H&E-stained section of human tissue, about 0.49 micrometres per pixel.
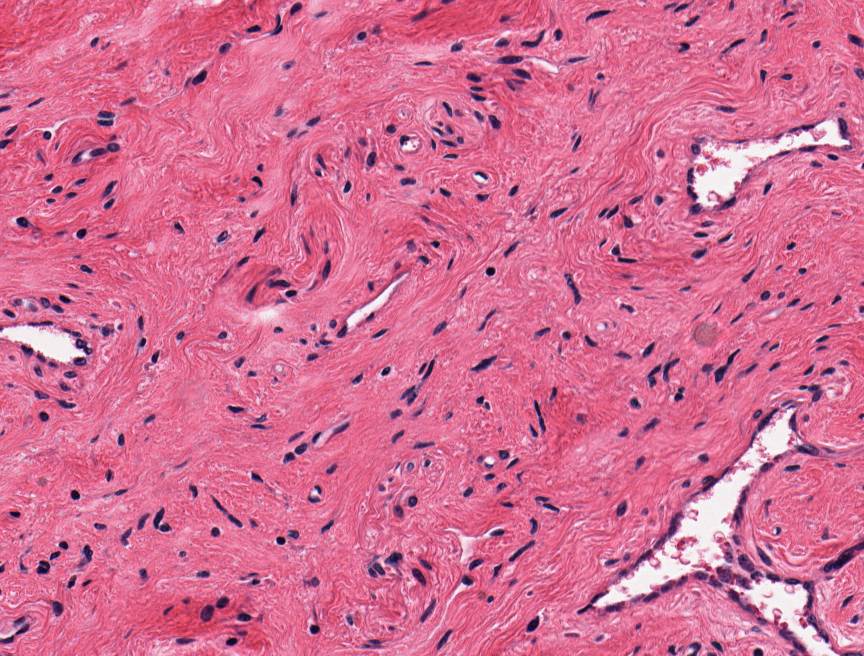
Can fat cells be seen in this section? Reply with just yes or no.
No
